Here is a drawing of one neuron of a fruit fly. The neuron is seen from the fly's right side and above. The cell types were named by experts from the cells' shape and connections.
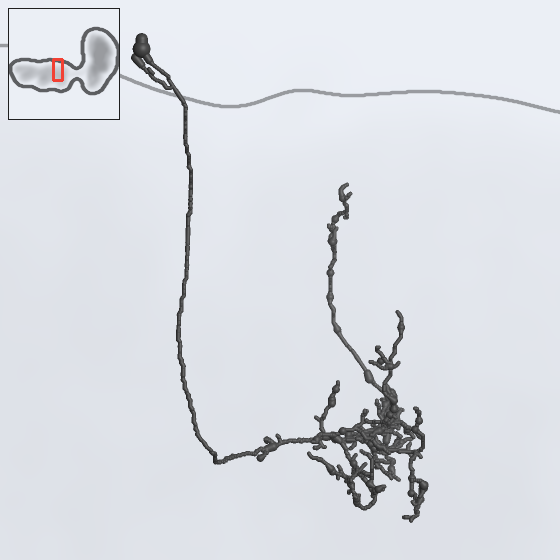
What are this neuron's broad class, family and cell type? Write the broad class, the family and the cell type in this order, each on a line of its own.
nerve-cord intrinsic neuron
hemilineage 23B
IN23B024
